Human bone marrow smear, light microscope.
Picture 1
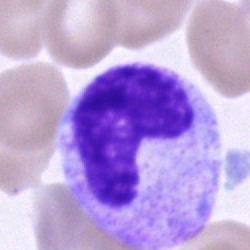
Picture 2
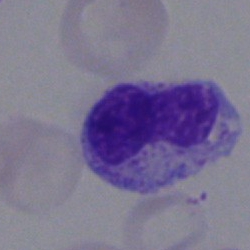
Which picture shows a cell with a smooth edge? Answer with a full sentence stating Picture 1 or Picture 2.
The cell whose outline is smooth is the one in picture 1.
